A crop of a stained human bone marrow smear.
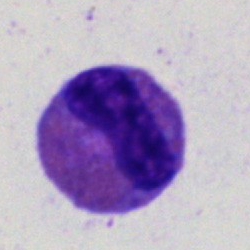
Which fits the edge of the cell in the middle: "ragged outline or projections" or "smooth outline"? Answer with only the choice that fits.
Smooth outline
